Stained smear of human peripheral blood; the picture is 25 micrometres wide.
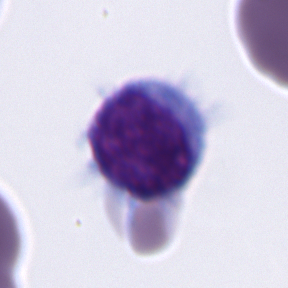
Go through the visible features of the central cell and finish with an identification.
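Chromatin dense, coarsely clumped; no nucleoli visible. Cytoplasm without granules. Fine, faint hair-like projections stick out from the cell surface. Name: hairy cell.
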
